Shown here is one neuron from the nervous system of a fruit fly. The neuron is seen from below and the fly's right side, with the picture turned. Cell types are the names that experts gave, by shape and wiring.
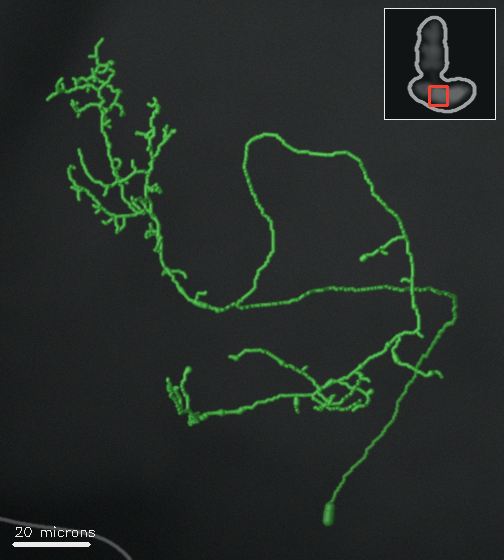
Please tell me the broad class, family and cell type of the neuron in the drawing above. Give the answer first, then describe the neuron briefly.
Its broad class is central-brain intrinsic neuron. The family is hemilineage WEDd1. It is of cell type WED004. It is in the brain and does not reach the nerve cord. By the scale bar it is about 130 microns tall in this view. The picture shows dozens of branch ends.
